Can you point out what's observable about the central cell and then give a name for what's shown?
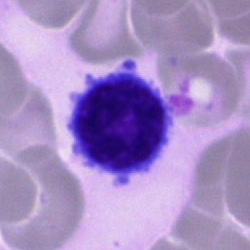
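Round in overall outline, this cell has small dark knob-like bumps studding its edge all the way around. The chromatin is dense, staining a very dark blue-purple, and no nucleolus is visible in the nucleus. It is a lymphocyte.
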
